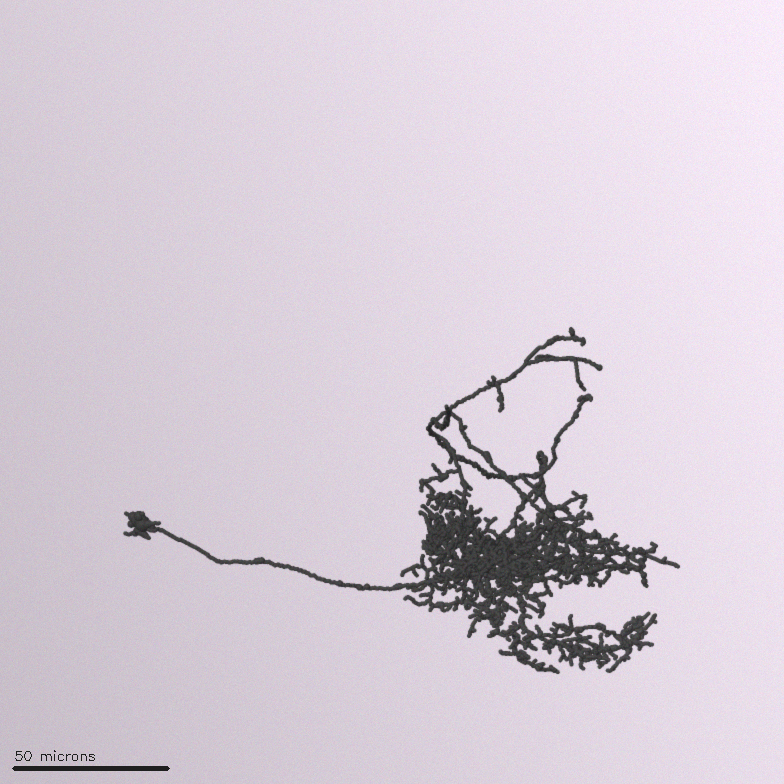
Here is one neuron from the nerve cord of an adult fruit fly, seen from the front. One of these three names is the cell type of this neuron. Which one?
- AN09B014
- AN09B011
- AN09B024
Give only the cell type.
AN09B014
